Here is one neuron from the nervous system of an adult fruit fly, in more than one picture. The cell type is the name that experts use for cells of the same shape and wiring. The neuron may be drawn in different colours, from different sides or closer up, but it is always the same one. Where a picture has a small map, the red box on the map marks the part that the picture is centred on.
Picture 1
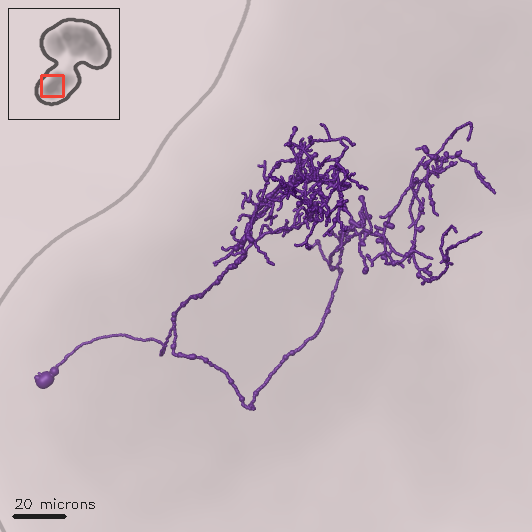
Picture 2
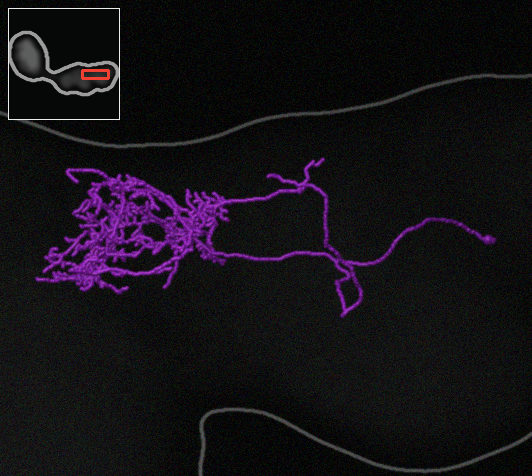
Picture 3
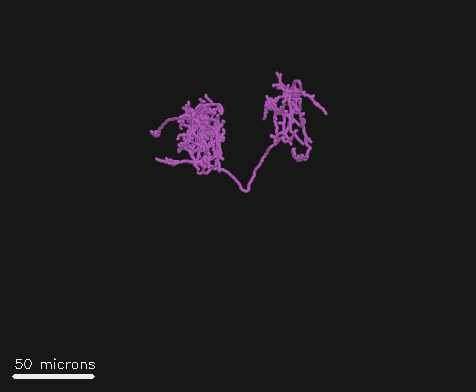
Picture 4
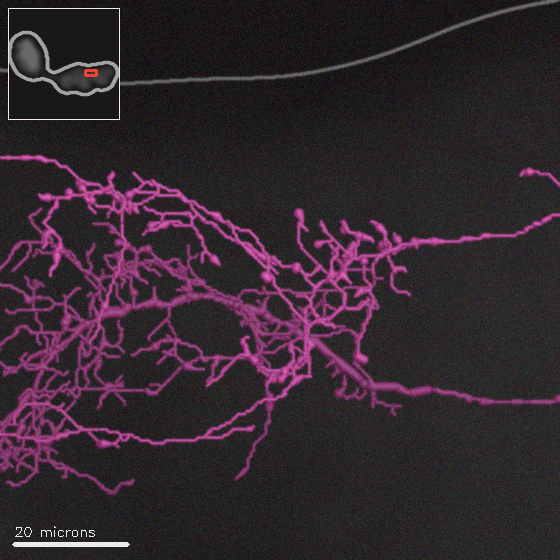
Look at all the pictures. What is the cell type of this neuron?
IN19B111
